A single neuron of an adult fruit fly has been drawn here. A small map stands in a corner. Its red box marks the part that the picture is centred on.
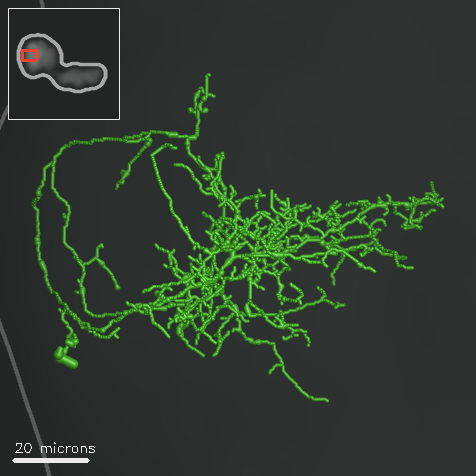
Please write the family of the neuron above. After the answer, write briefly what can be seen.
Its family is hemilineage VLPa1_lateral. Its broad class is central-brain intrinsic neuron. From left to right in the picture it spans about 110 microns. As drawn here it is wider than it is tall.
